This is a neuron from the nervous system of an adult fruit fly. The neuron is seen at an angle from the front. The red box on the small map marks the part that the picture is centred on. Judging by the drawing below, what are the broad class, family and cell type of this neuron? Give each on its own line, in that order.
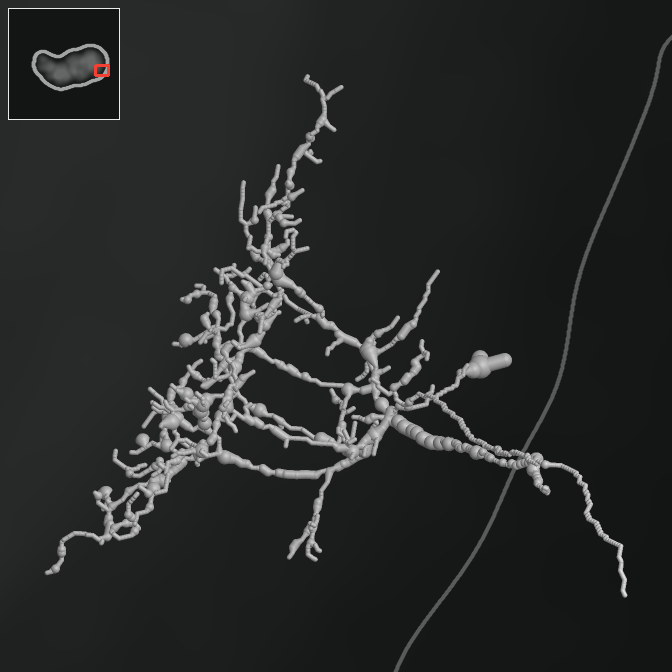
optic-lobe intrinsic neuron
Lawf
Lawf1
